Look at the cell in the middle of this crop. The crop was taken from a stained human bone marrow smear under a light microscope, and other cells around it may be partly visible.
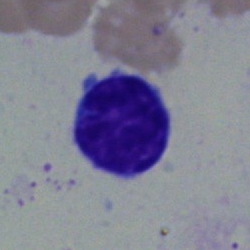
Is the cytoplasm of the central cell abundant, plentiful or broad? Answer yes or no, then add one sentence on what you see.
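No. The nucleus fills almost the whole cell, leaving very little visible cytoplasm.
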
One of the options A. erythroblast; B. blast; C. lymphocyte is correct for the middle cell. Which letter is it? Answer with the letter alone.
C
